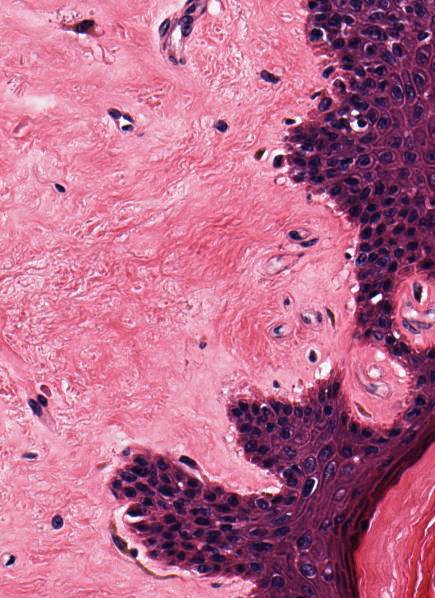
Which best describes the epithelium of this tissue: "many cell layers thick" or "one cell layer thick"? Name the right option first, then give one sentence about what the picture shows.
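Many cell layers thick. Stratified squamous epithelium occupies the right side of the field, with connective tissue filling the left and centre.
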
